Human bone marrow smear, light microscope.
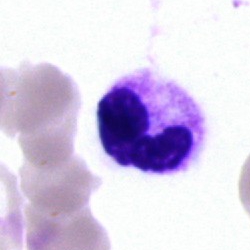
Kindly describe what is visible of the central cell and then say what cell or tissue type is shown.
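See how the nucleus curves into a horseshoe of two thick, connected lobes, lying along the left and lower side? Dense chromatin, stained dark purple, and fine pinkish-purple granules in the cytoplasm. That's a segmented neutrophil.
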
